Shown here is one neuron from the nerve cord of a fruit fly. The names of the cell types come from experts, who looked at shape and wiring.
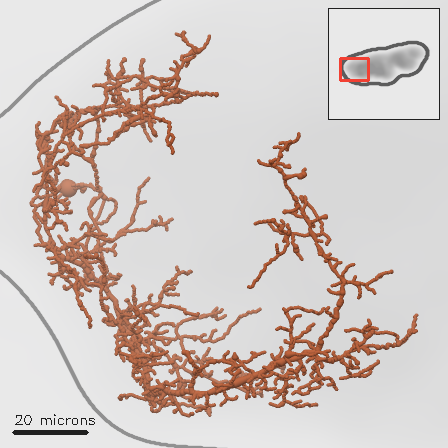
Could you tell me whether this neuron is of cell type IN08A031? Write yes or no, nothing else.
no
